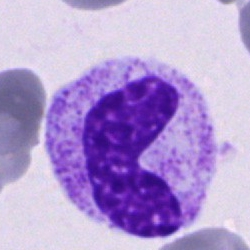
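Band neutrophil, central cell, with a roughly round, smooth outline. The nucleus is one undivided, kidney-shaped mass, not separated into lobes, and its indentation faces right. Chromatin: dark purple, coarsely clumped.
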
